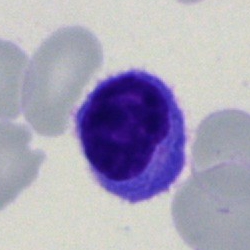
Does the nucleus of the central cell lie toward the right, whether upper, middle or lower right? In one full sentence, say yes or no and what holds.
No, most of the cytoplasm lies to the right of the nucleus.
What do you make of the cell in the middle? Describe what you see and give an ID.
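Let's start with the outline, which is roughly round. Notice how the nucleus fills most of the cell. Its chromatin is dark purple and coarsely clumped. Now look at the cytoplasm: no granules are visible there. This cell is a lymphocyte.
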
